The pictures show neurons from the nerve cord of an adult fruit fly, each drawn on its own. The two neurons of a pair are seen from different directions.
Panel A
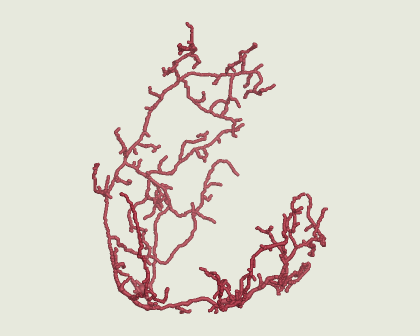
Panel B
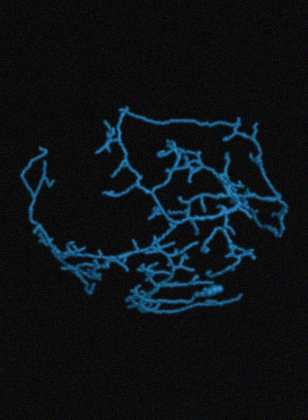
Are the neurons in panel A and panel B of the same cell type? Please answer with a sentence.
They are of different cell types.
